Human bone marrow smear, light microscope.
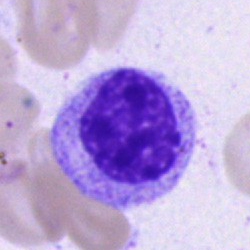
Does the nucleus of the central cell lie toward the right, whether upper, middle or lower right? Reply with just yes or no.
Yes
